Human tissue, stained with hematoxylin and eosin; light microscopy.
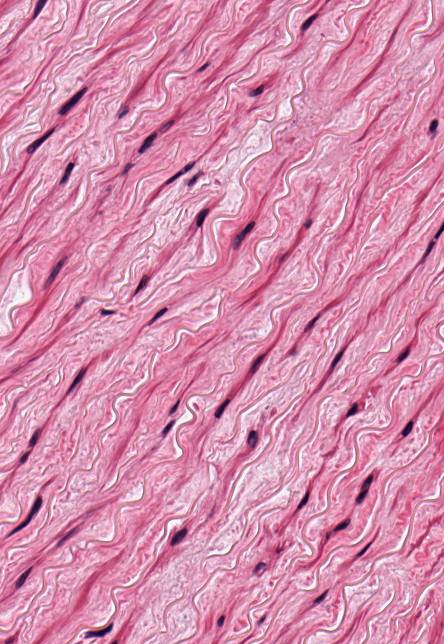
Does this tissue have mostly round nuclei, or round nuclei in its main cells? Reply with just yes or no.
No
